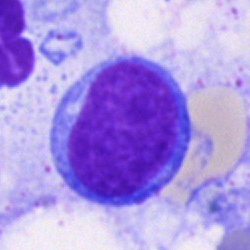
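Blast at the centre of a stained human bone marrow smear under the light microscope. The nucleus fills most of the cell, sitting slightly toward the lower right, and its dark purple chromatin is finely clumped throughout. A narrow rim of deep blue cytoplasm surrounds it, with a pale clear zone beside the nucleus at upper left.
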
